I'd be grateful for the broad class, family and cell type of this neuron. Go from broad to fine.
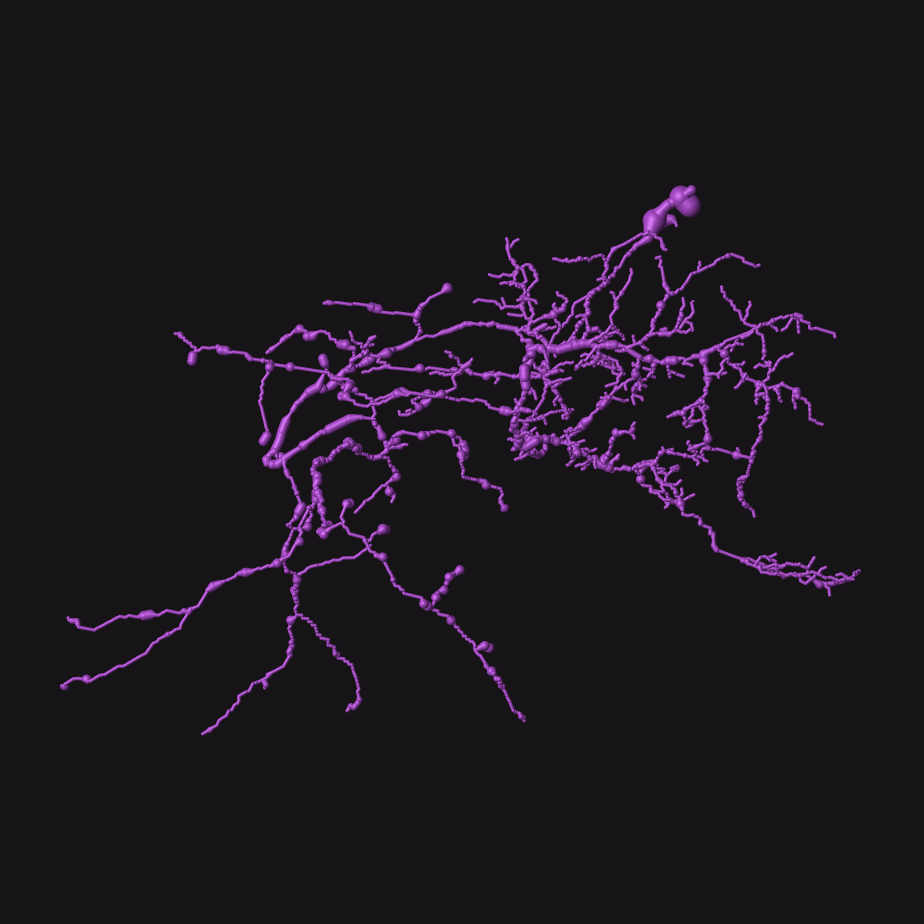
nerve-cord intrinsic neuron; hemilineage 01A; IN01A044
